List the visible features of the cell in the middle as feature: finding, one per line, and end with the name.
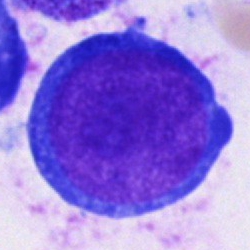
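Chromatin: fine, evenly stippled, no coarse clumps
Cytoplasm: narrow deep-blue rim around the nucleus
Granules: none visible
Edge: rounded blue bleb bulging on the right
Name: proerythroblast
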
